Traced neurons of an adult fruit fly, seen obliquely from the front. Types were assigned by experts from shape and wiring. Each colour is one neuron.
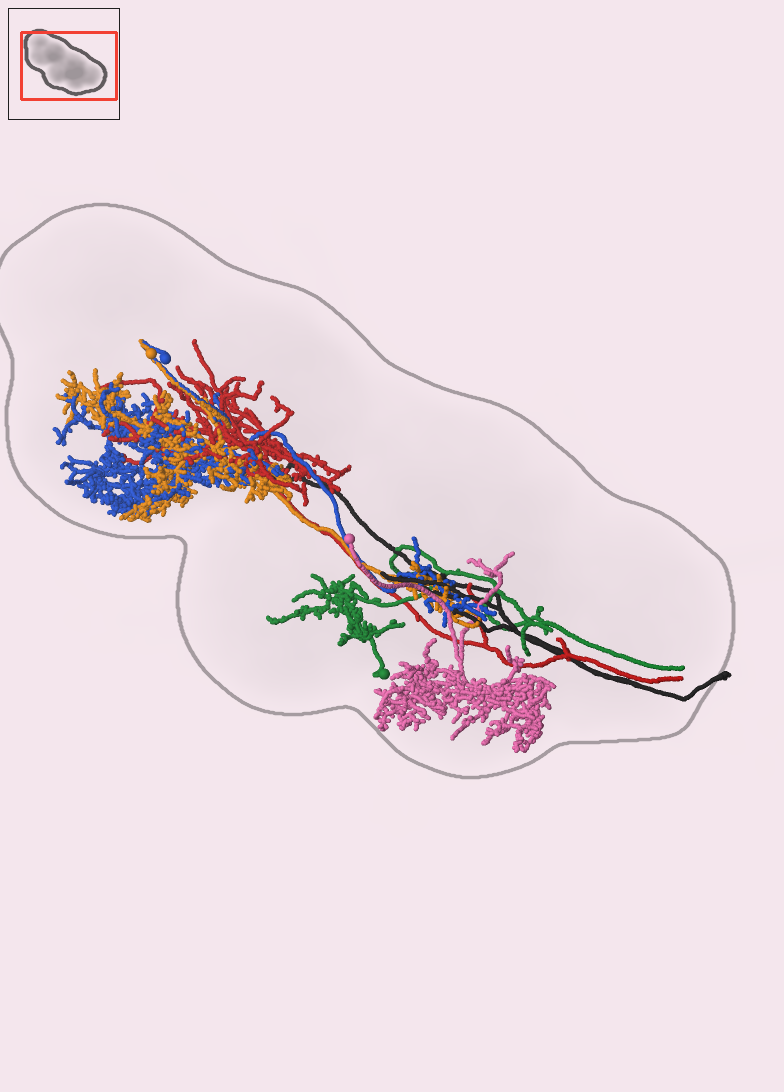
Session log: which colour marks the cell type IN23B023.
pink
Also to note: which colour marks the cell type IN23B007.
blue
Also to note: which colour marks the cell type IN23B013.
orange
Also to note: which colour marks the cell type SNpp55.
black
